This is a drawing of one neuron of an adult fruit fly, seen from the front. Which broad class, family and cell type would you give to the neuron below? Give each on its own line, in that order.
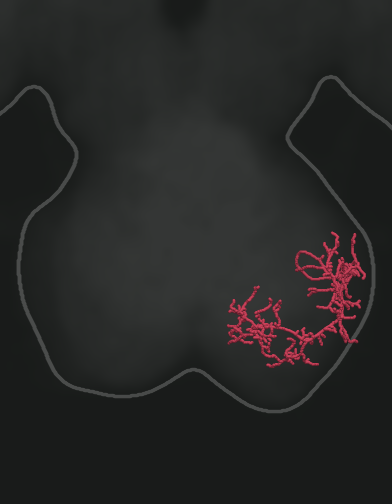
nerve-cord intrinsic neuron
hemilineage 03A
IN03A046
